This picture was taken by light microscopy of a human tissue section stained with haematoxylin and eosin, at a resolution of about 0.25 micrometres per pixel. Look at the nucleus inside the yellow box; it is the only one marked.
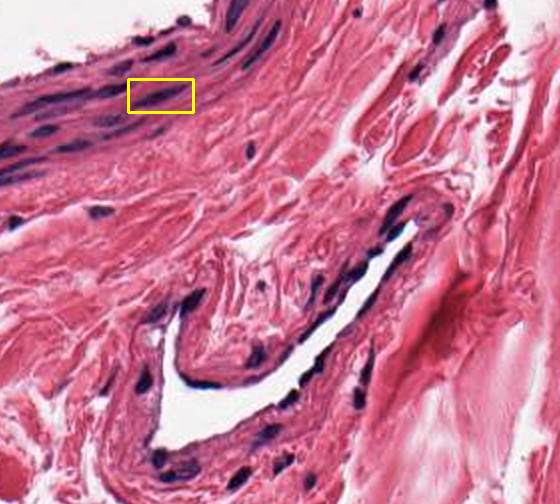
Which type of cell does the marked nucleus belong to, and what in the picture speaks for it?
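It is a smooth muscle cell. The nucleus is long and slender with tapered ends, stained dark purple fairly evenly throughout. Its nucleus is about the same size and shape as the other elongated nuclei lying next to it in the same band. The cytoplasm is pink and blends into the surrounding pink fibres, so no sharp cell outline can be seen. It lies in a band of parallel, stacked elongated cells, with its long axis running the same way as its neighbours, near the upper-left edge of the tissue.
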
